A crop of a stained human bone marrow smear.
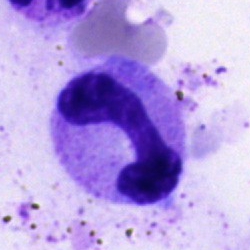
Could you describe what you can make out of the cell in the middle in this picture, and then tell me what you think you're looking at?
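Look at the nucleus first: it is a single curved band, not split into separate lobes, and it opens toward the lower left of the cell. Its chromatin is dark purple and densely clumped. Now move your eye into the cytoplasm, where fine, faint lilac granules are scattered throughout. The cell in the middle is a band neutrophil.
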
